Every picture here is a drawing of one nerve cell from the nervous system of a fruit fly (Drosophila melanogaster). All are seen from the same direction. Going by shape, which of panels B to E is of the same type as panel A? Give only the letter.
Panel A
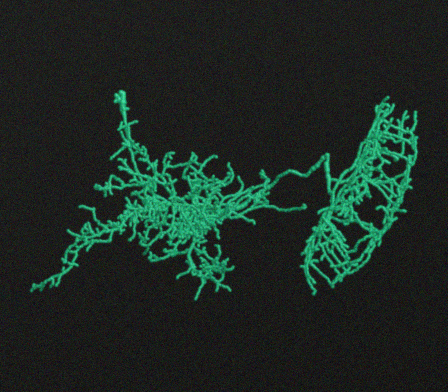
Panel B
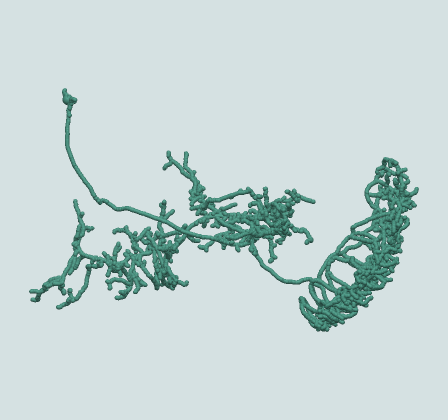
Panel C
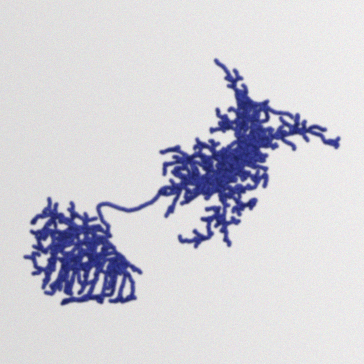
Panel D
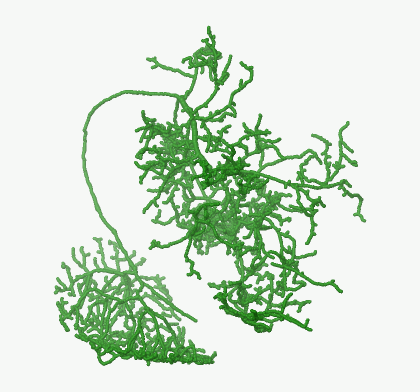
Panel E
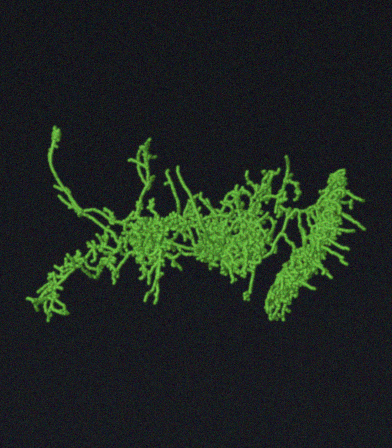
C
